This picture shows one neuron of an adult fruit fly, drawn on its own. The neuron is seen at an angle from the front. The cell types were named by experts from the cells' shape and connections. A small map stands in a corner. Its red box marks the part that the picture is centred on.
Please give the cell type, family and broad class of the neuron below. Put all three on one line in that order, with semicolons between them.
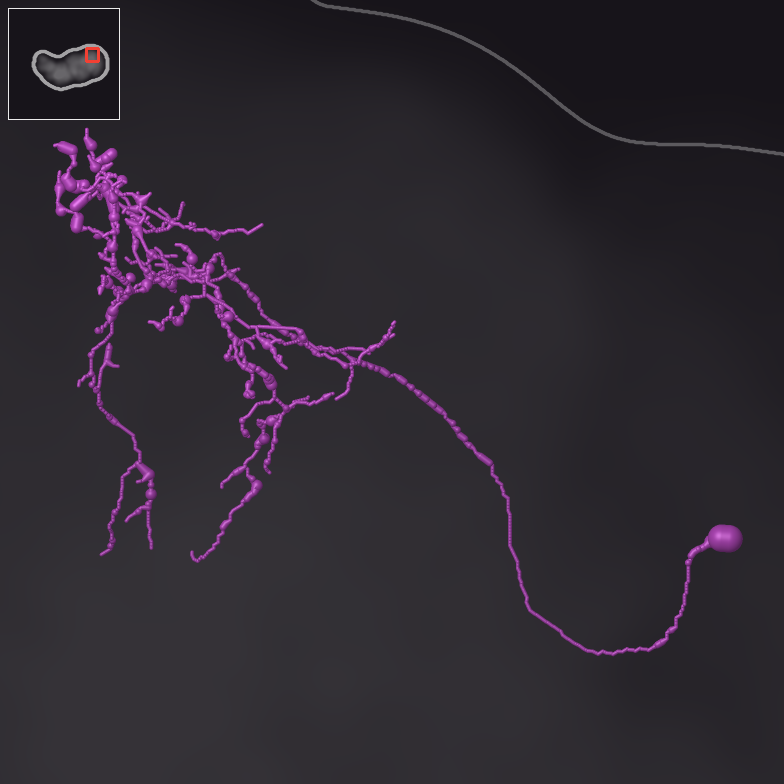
CB1670; hemilineage SLPal3_and_SLPal4_dorsal; central-brain intrinsic neuron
